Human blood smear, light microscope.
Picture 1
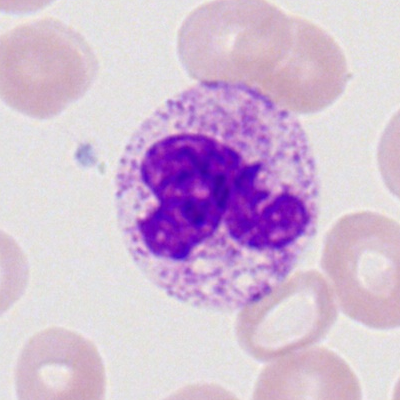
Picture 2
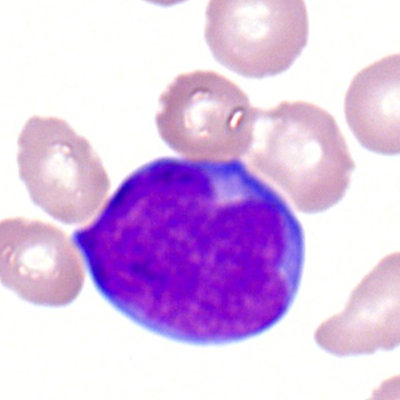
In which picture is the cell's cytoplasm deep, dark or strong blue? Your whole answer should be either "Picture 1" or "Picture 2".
Picture 2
